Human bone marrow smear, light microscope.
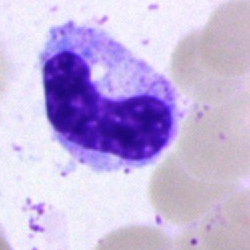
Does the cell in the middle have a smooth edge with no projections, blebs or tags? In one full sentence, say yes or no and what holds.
No, by its outline the cell is rough, not smooth and even.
